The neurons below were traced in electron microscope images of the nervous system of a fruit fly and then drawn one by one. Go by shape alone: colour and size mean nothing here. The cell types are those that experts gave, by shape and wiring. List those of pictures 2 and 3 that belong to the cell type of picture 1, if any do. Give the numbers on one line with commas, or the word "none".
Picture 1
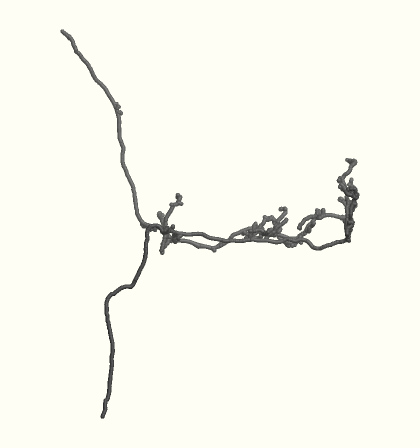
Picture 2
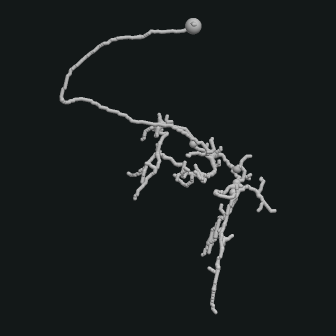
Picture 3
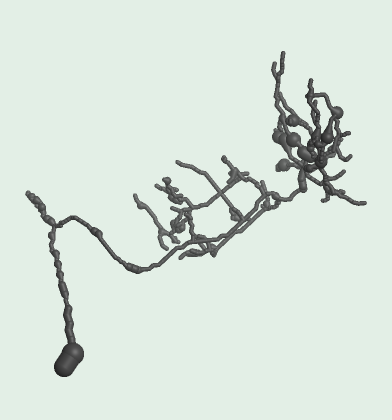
none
